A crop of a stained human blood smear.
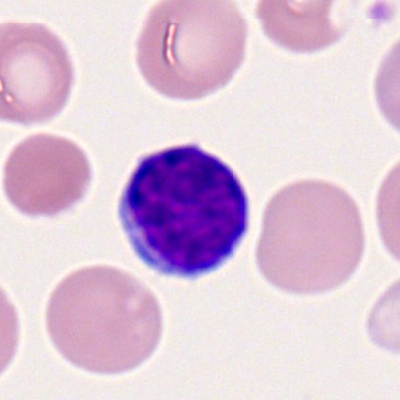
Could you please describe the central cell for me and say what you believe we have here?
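Outline roughly round. Chromatin dense, coarsely clumped, deep purple. Cytoplasm: thin rim only, mostly along the lower left edge, pale blue. Cell: lymphocyte.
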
